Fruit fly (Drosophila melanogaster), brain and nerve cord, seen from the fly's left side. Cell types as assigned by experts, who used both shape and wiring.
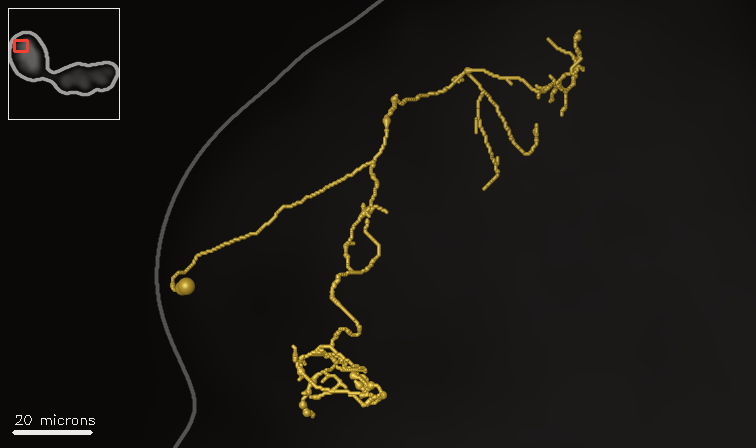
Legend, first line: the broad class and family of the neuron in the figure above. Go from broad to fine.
central-brain intrinsic neuron; class DAN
